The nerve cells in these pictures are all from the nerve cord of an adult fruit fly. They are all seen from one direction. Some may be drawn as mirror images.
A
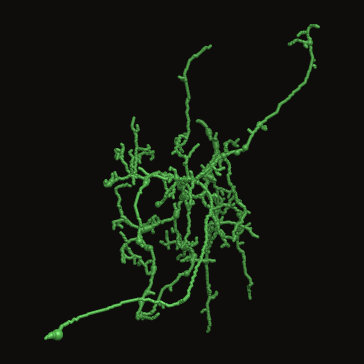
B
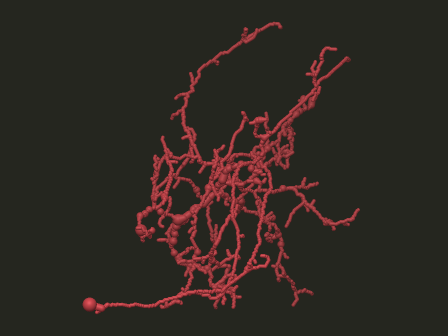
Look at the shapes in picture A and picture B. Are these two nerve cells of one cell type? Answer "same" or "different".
same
